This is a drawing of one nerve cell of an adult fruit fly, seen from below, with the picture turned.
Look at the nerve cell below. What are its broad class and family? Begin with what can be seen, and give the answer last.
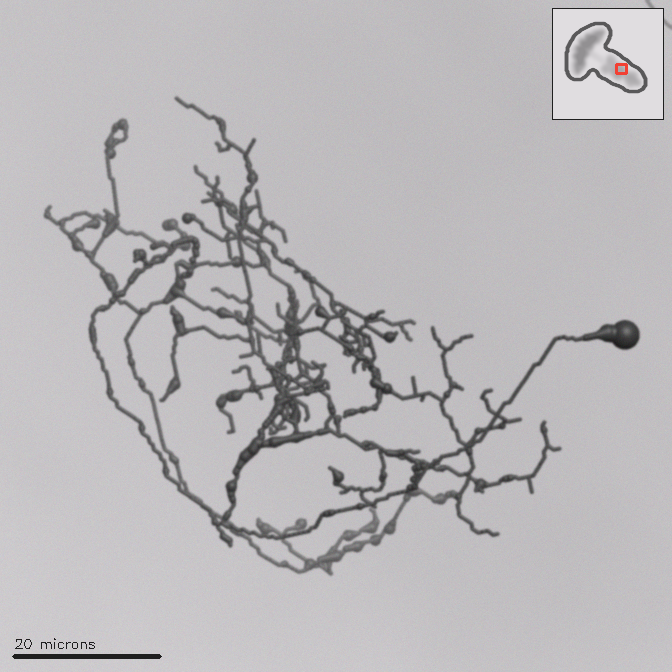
It is in the nerve cord and does not reach the brain. By the scale bar it is about 80 microns wide in this view. The picture shows dozens of branch ends. Its broad class is nerve-cord intrinsic neuron. The family is hemilineage 01B.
